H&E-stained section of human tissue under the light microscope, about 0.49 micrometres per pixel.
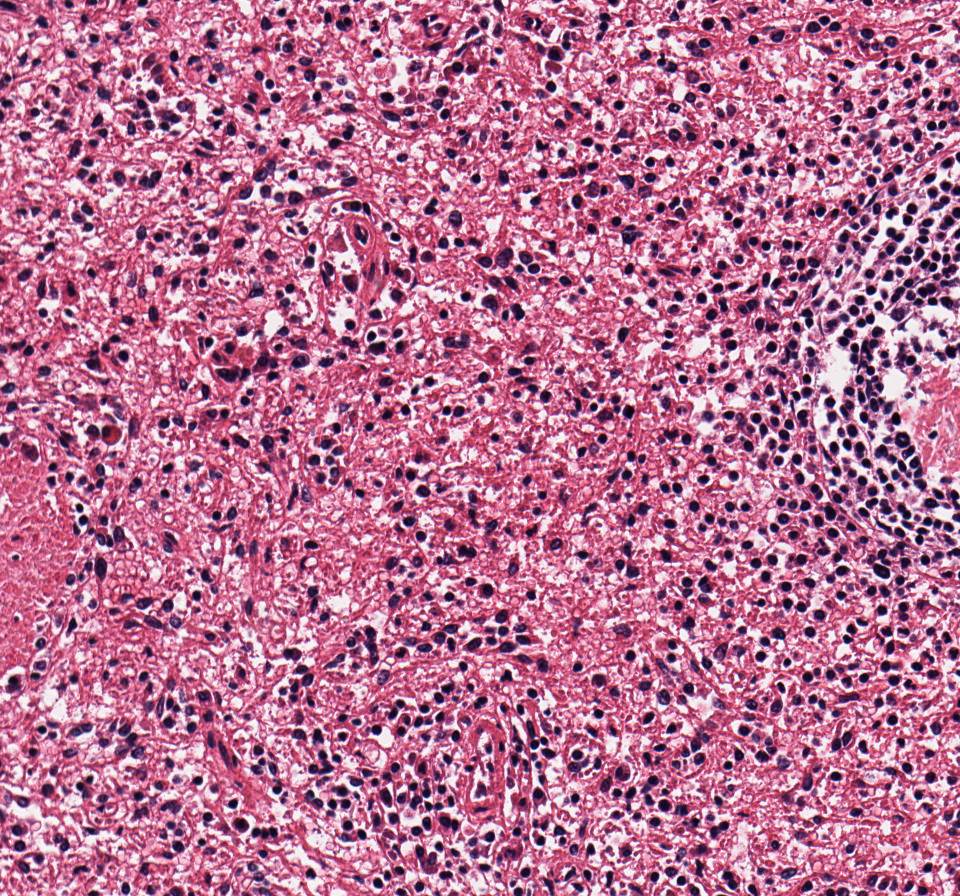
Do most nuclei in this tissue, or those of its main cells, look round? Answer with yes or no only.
Yes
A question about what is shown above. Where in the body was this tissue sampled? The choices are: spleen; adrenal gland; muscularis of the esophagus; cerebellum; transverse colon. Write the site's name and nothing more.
spleen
